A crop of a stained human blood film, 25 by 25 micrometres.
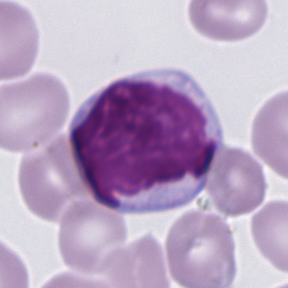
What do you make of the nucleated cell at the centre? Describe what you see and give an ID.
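The cell, about 13 micrometres across, has a smooth outline that turns slightly angular where neighbouring red cells flatten it. Its nucleus, about 12 micrometres across, lies eccentrically toward the upper left and occupies about 70% of the cell's area; no distinct nucleolus is visible. Pale blue cytoplasm forms its broadest band below the nucleus, at the lower right. This is a large granular lymphocyte.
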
